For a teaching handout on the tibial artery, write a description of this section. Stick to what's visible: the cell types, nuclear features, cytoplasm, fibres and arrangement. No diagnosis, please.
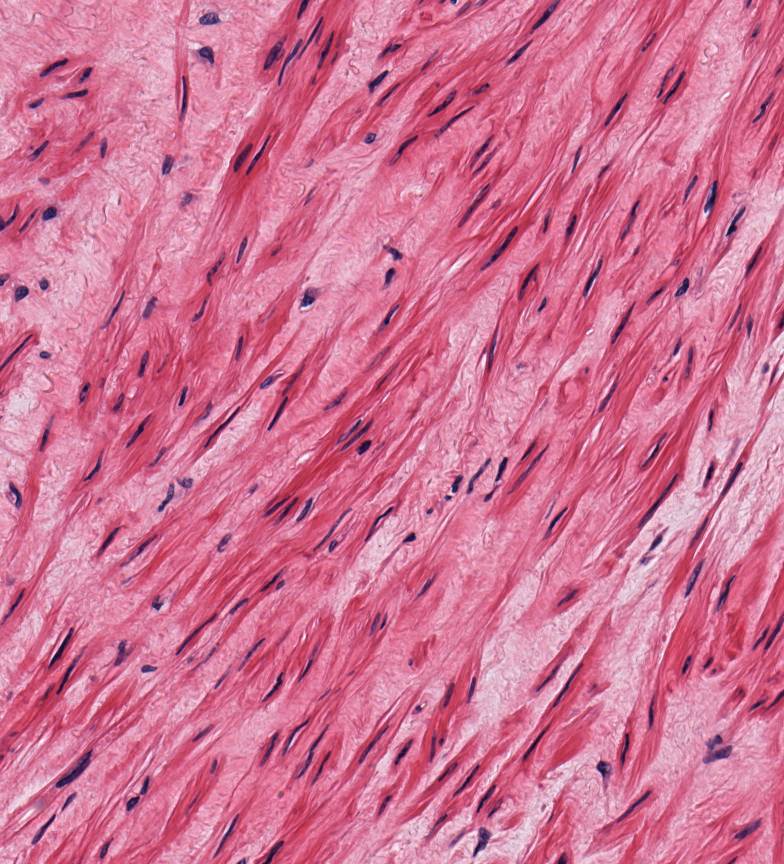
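First, arrangement: spindle cells in long parallel bundles crossing the whole field diagonally, lower left to upper right. Second, nuclei: elongated, dark blue, aligned with the bundles, fairly uniform in size. Third, cytoplasm: deep pink, darker than the material between bundles.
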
